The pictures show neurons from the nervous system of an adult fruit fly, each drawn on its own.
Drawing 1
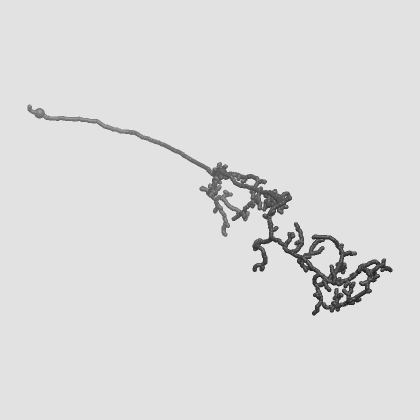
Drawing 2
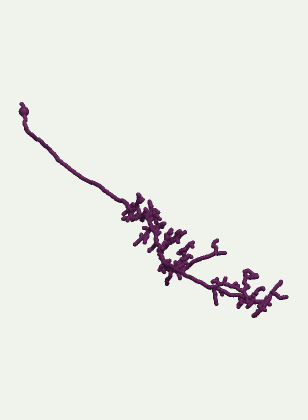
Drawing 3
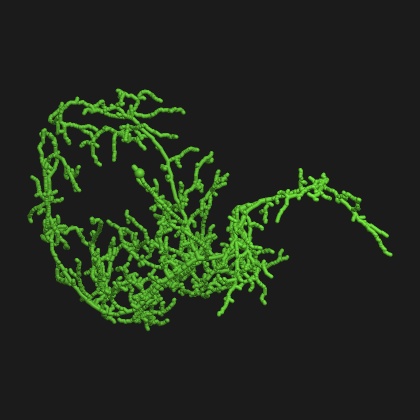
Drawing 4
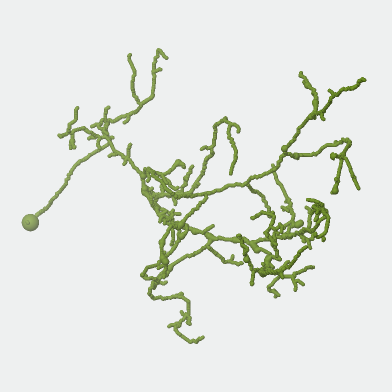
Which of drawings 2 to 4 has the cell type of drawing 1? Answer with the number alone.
2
